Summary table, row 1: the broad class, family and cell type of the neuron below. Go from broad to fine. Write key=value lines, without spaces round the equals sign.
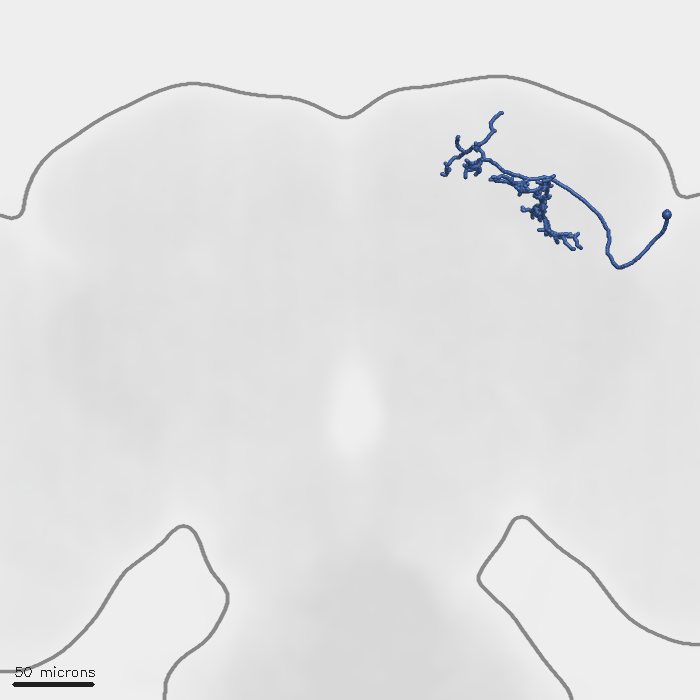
broad_class=central-brain intrinsic neuron
family=hemilineage SIPa1_ventral
cell_type=LHAV6c1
